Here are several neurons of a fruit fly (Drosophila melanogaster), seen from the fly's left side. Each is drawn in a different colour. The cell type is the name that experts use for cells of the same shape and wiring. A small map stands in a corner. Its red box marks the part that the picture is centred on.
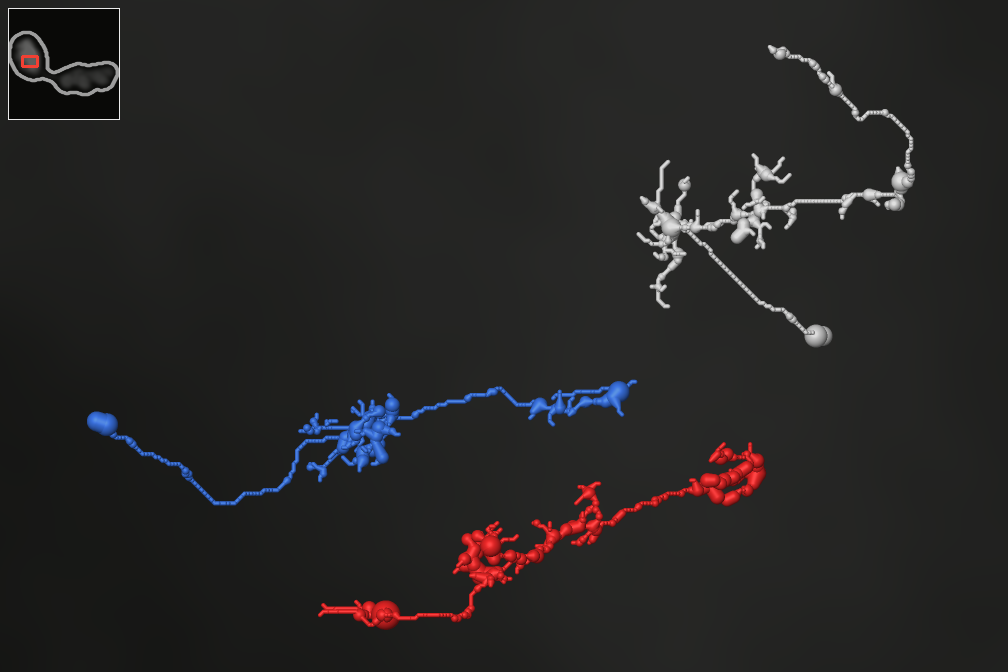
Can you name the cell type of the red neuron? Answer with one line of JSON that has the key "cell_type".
{"cell_type": "Mi1"}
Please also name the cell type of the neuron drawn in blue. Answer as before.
{"cell_type": "Mi9"}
